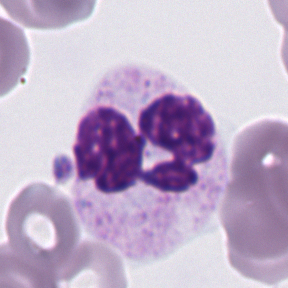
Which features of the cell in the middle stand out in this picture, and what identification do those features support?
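Separate lobes, joined by narrow connections, make up the nucleus, whose chromatin is dark purple and coarsely clumped. Plentiful pale pinkish-lilac cytoplasm surrounds it, sprinkled with fine lilac-purple granules. This is a segmented neutrophil.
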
